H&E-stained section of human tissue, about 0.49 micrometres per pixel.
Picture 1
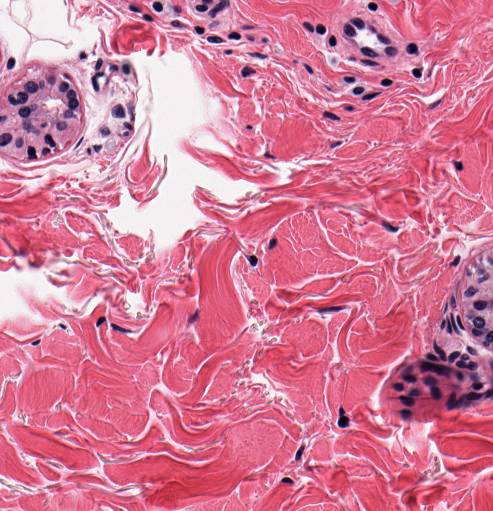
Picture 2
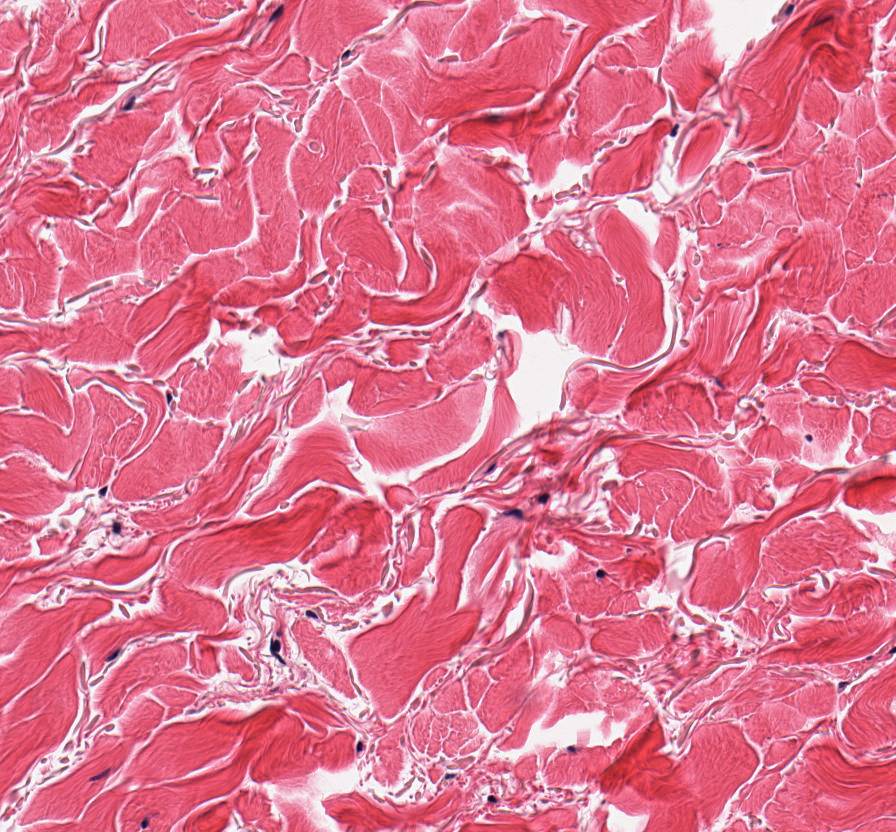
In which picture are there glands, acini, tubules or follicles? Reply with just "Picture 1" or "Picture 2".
Picture 1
